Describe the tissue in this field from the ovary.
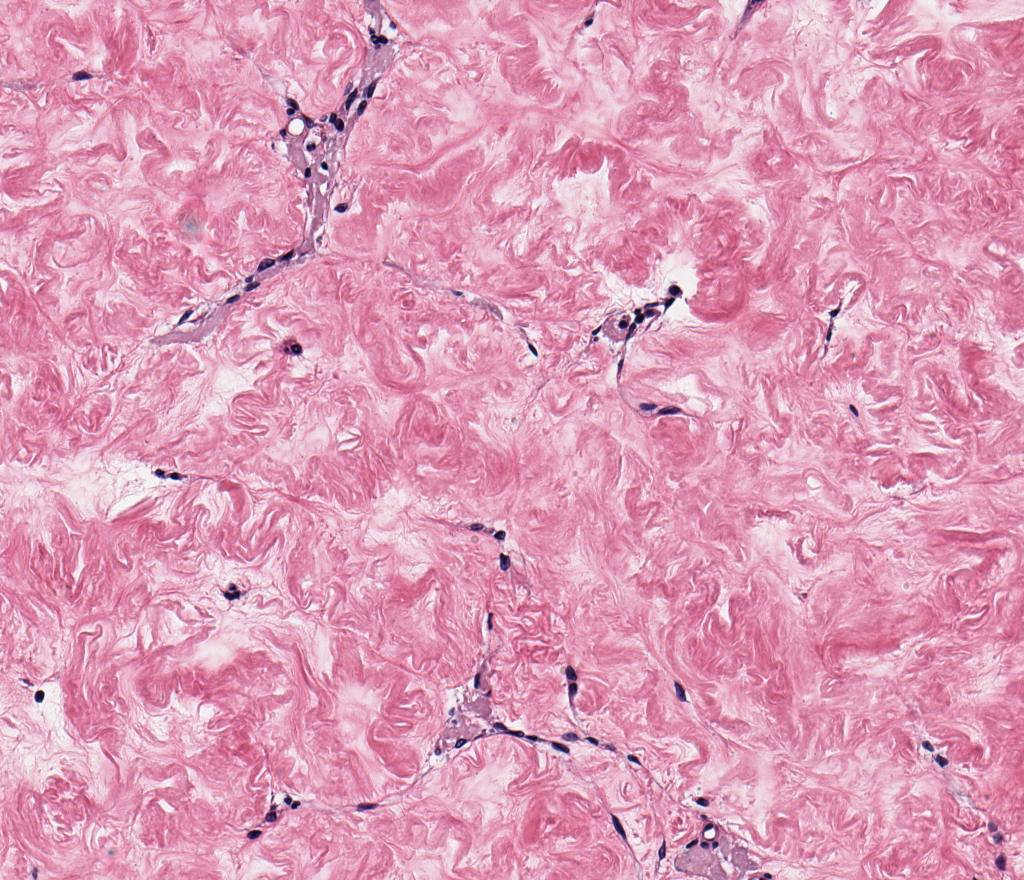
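Nearly the whole field is densely packed pink-staining collagen. Now notice how sparse the nuclei are against all that collagen. They're small and dark, mostly elongated or spindle-shaped. Most lie in thin lines along narrow branching strands between the collagen masses; you can follow some in the upper left and lower centre.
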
